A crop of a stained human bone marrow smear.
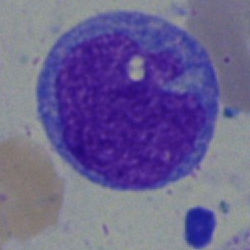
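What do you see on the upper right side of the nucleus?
A notch-like indentation.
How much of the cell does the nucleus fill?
Most of it.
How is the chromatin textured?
Finely stippled, not coarsely clumped.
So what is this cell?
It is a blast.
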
